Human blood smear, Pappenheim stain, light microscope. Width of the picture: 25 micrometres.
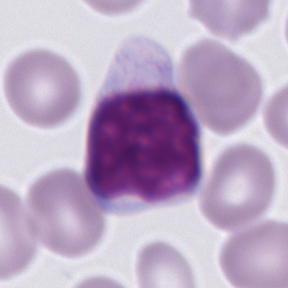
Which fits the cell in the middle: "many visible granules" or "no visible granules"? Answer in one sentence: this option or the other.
The cytoplasm of the cell lacks visible granules entirely.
